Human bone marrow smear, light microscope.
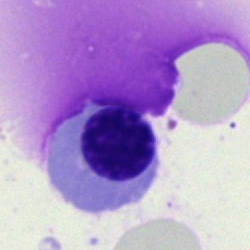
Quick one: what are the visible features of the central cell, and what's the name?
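Off-centre, toward the upper edge of the cell, lies the nucleus. Its chromatin is dark purple and coarsely clumped, and no nucleolus is visible. Granules are absent from the cytoplasm. This is an erythroblast.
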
